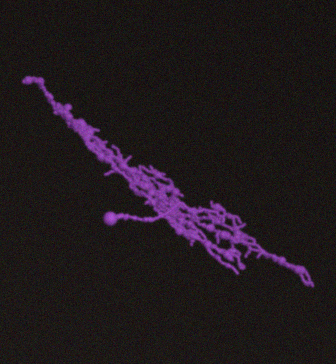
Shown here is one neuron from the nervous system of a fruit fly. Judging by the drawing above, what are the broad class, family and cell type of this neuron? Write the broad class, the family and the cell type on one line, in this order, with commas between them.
optic-lobe intrinsic neuron, Cm, Cm22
